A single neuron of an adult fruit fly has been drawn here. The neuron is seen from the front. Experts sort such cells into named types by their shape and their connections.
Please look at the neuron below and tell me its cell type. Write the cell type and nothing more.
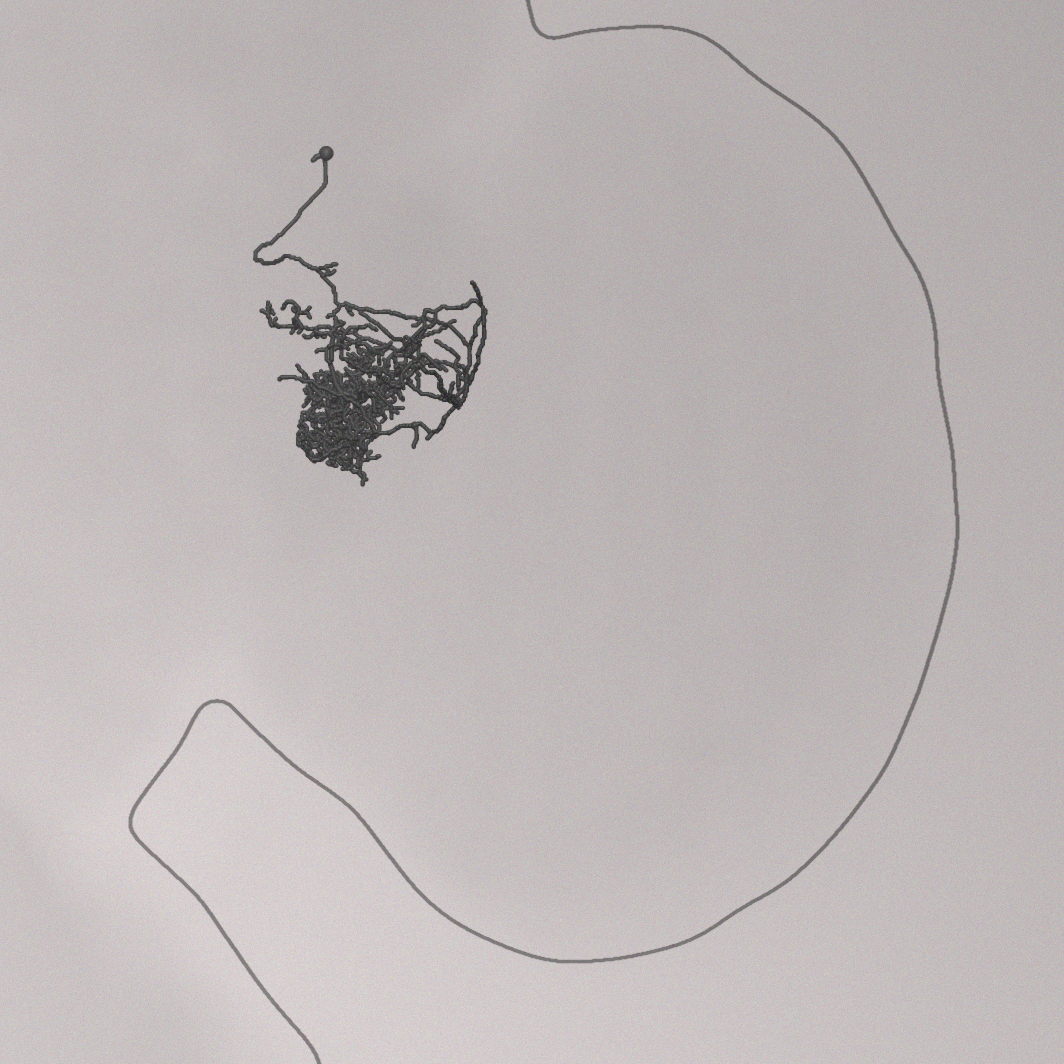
PVLP097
